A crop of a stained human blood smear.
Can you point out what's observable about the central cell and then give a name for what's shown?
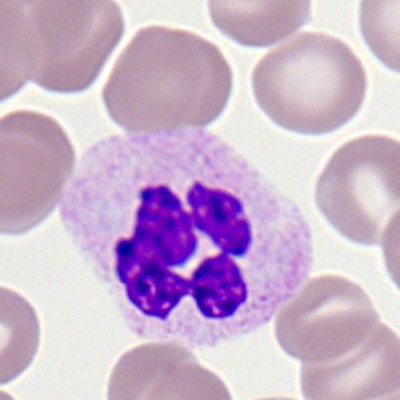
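Four separate lobes make up the nucleus, and no nucleoli can be seen in it. Fine, evenly scattered pinkish-lilac granules fill the cytoplasm, where no vacuoles are visible. The cell shown is a segmented neutrophil.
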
